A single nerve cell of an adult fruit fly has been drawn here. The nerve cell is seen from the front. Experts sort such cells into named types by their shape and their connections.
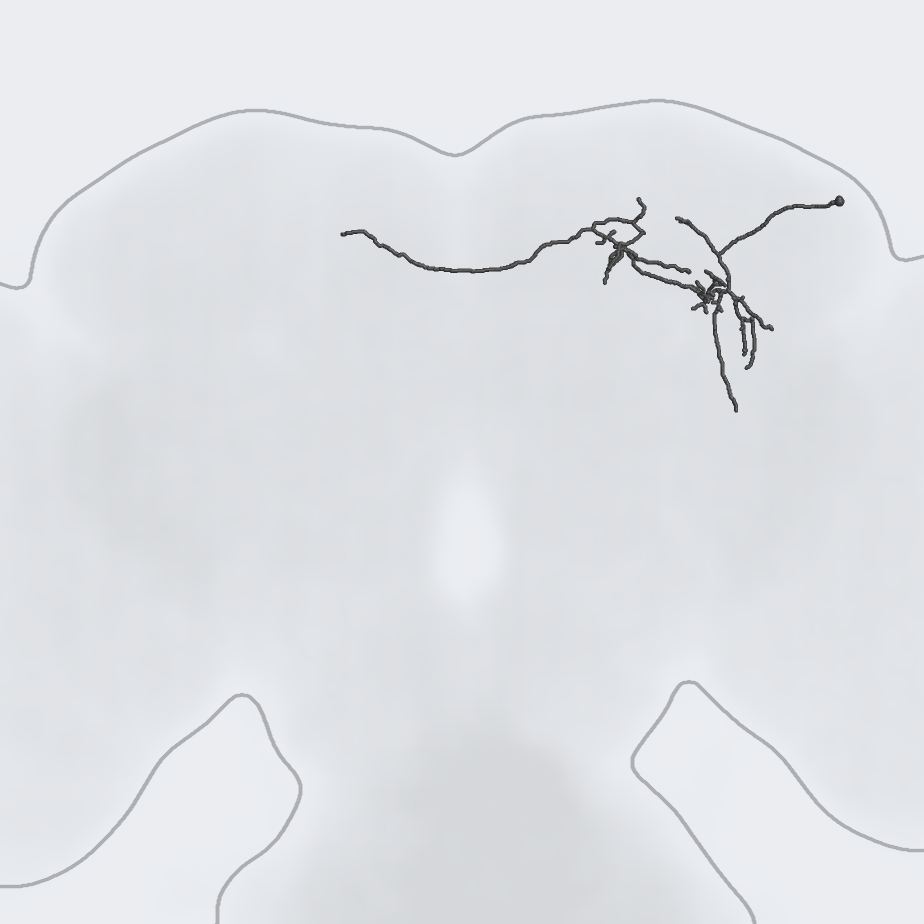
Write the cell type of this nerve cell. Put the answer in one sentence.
The cell type is CB2870.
